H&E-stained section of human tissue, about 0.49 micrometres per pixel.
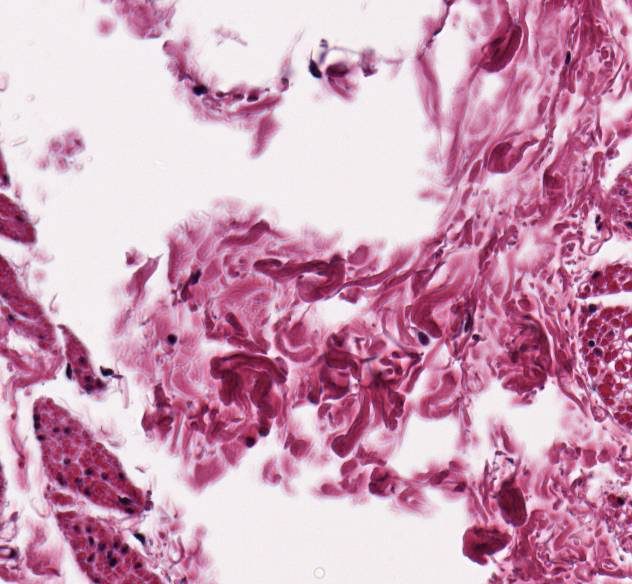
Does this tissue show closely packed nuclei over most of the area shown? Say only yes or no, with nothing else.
No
